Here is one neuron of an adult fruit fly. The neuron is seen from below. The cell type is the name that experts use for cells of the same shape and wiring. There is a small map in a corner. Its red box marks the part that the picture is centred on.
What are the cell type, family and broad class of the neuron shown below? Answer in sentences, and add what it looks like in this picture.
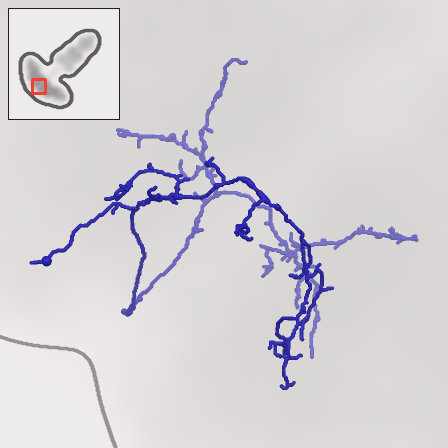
Its cell type is SMP739. The family is hemilineage FLAa2. Its broad class is central-brain intrinsic neuron. It lies in the brain. The cell body is on the left of the picture. Dozens of branch ends can be seen.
